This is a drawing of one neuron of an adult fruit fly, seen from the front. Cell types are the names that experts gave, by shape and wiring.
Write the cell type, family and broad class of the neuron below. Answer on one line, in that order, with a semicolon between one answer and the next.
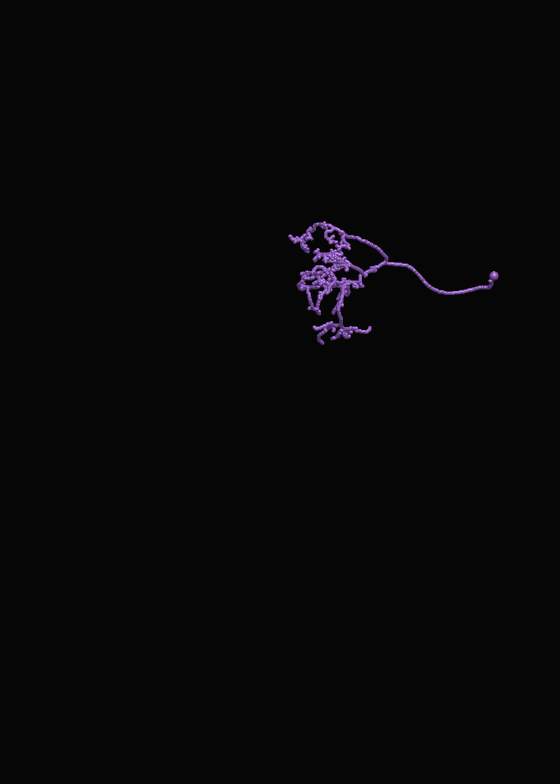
SMP030; hemilineage LHl2_dorsal; central-brain intrinsic neuron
